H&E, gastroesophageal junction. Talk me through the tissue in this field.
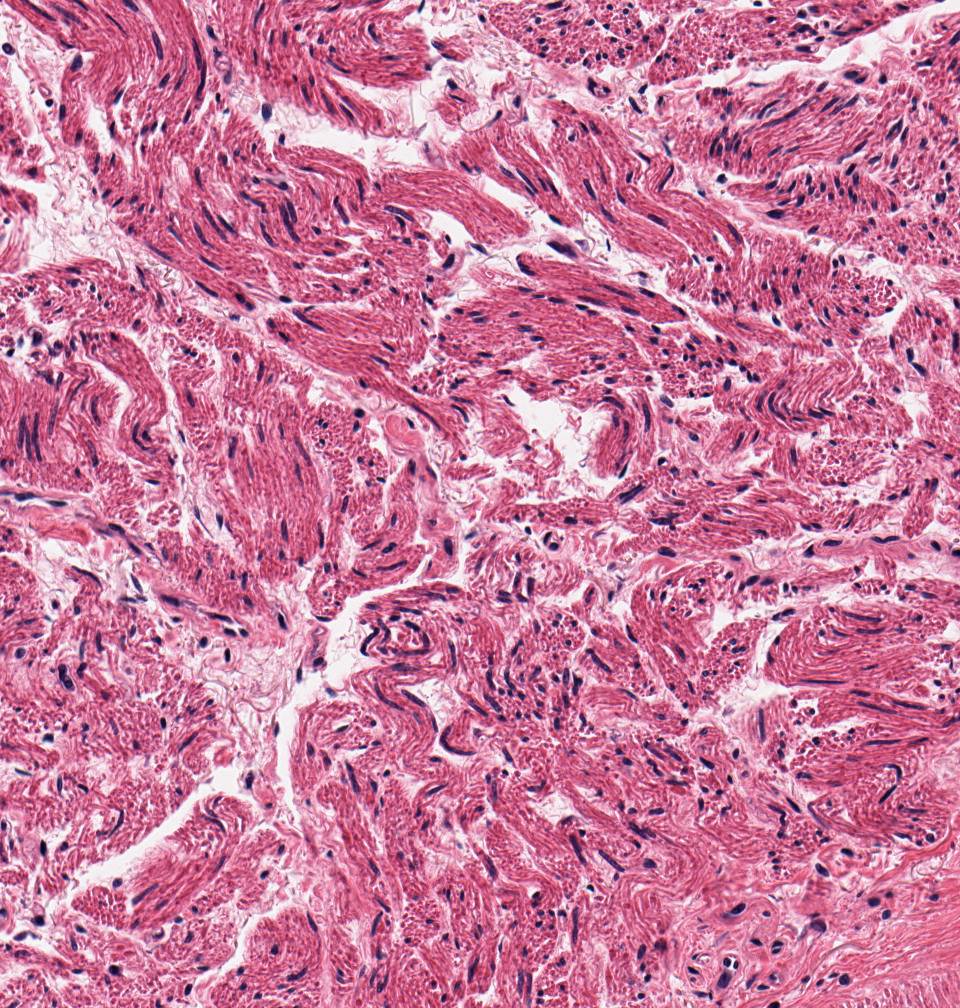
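In this field, bundles of smooth muscle cells fill the whole view and interlace in many different directions. Where cells are cut lengthwise, their nuclei are elongated, slender and dark purple. The cytoplasm is bright pink and finely fibrillar. Thin strands of loose, pale connective tissue separate the bundles.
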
